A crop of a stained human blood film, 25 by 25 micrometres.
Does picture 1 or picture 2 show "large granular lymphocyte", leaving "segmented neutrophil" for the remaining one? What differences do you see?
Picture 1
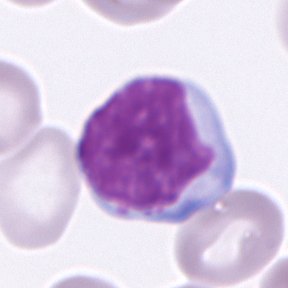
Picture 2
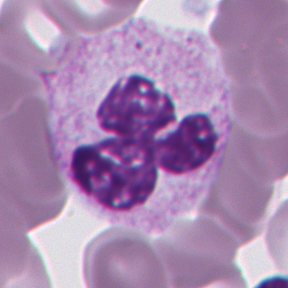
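The first picture shows a large granular lymphocyte, and the second a segmented neutrophil. Start with the nuclei: in the large granular lymphocyte the nucleus is about 11 micrometres across, fills about 70% of the cell's area, and has an uneven, slightly notched edge on its right side.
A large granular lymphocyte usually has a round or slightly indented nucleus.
The segmented neutrophil's nucleus, by contrast, is divided into three separate lobes. Now the chromatin: in the large granular lymphocyte it is dense purple broken by small paler patches, with no distinct nucleolus standing out, while in the segmented neutrophil it is dark purple and coarsely clumped. Then the cytoplasm: the large granular lymphocyte's is pale blue, turning a deeper blue at the cell margin.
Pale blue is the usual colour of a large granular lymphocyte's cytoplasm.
In the segmented neutrophil the cytoplasm is abundant and pale pinkish-lilac, and it is filled with fine granules of the same pinkish-lilac shade.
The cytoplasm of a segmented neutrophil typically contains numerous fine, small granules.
Neither cell shows any vacuoles in its cytoplasm. Last, the outlines: the large granular lymphocyte is roughly round with a few blunt corners and about 14 micrometres across, while the segmented neutrophil has a smooth outline without surface projections.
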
